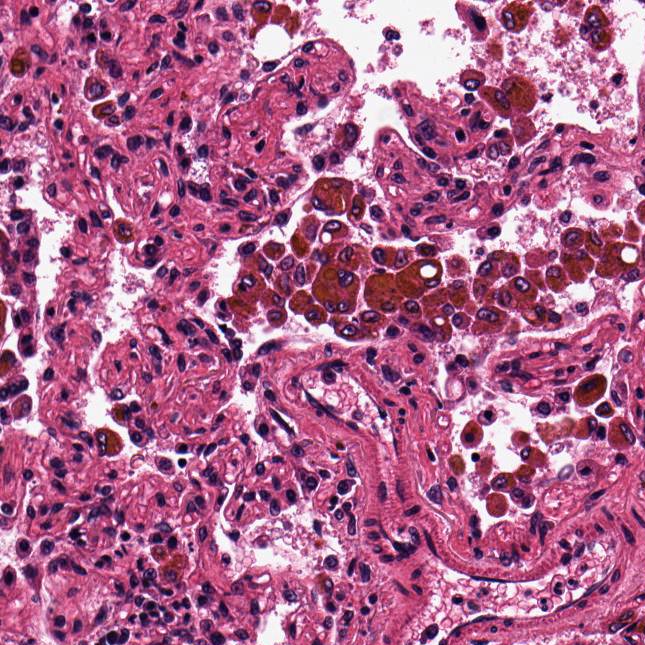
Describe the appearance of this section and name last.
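In the middle, a dense cluster of large rounded macrophages loaded with brown pigment sits in an open space, with smaller groups and singles out toward the right and upper edges. Pale pink granular material partly fills the upper-right spaces. It's lung.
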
